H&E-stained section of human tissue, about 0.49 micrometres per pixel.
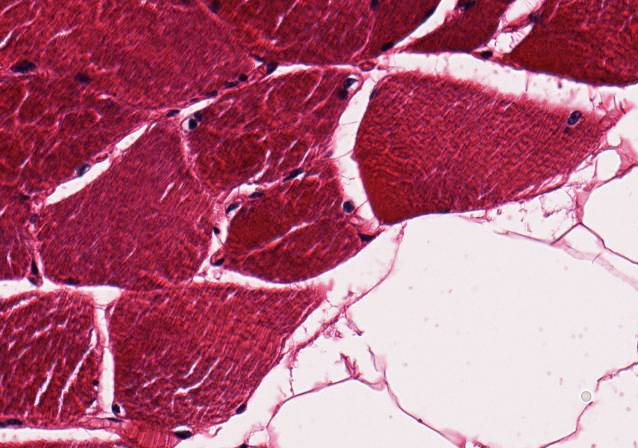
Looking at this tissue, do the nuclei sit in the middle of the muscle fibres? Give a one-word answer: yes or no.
No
